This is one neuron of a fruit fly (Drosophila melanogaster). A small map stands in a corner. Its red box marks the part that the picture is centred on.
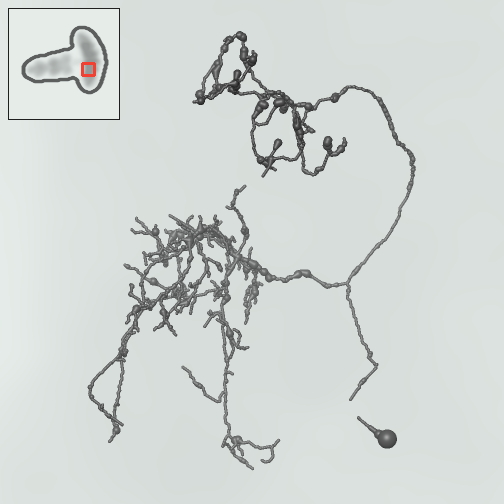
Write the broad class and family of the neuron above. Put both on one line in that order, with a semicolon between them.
central-brain intrinsic neuron; hemilineage SLPal2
